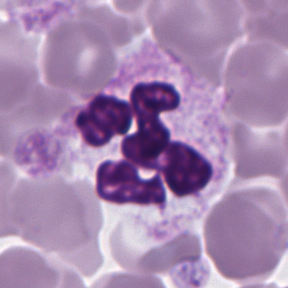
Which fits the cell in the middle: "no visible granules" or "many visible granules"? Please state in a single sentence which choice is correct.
Within the cytoplasm of the cell there are many visible granules.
